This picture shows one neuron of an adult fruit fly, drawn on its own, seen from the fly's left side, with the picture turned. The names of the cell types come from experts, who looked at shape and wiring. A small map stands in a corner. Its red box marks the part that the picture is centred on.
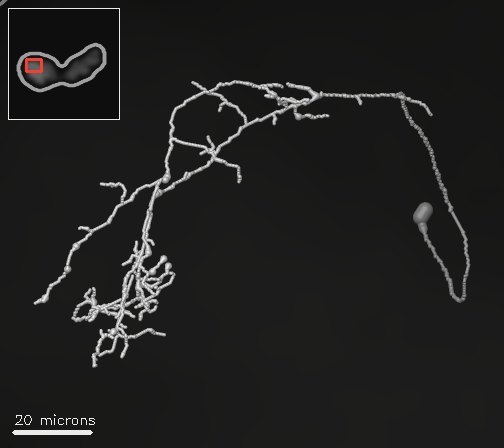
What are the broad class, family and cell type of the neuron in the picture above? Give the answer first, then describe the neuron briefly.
It is a central-brain intrinsic neuron. The family is hemilineage SIPa1_ventral. The cell type is SIP011. The cell body is on the right of the picture. From left to right in the picture it spans about 110 microns. The picture shows dozens of branch ends.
